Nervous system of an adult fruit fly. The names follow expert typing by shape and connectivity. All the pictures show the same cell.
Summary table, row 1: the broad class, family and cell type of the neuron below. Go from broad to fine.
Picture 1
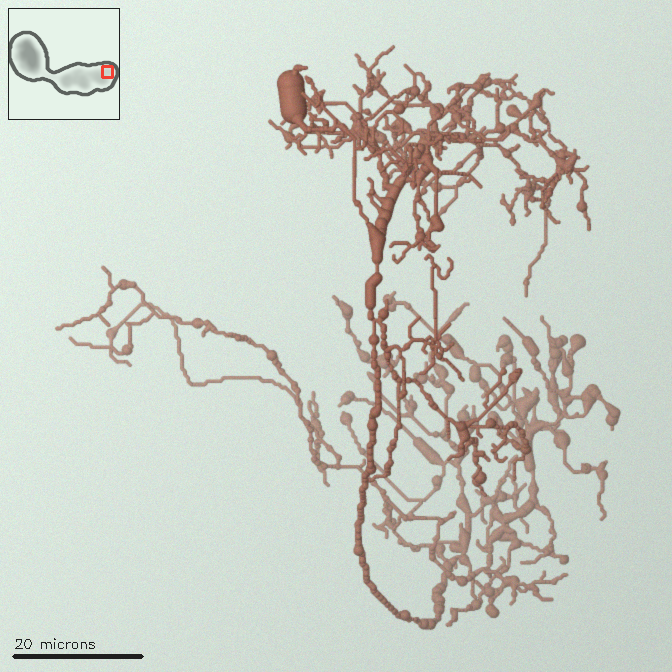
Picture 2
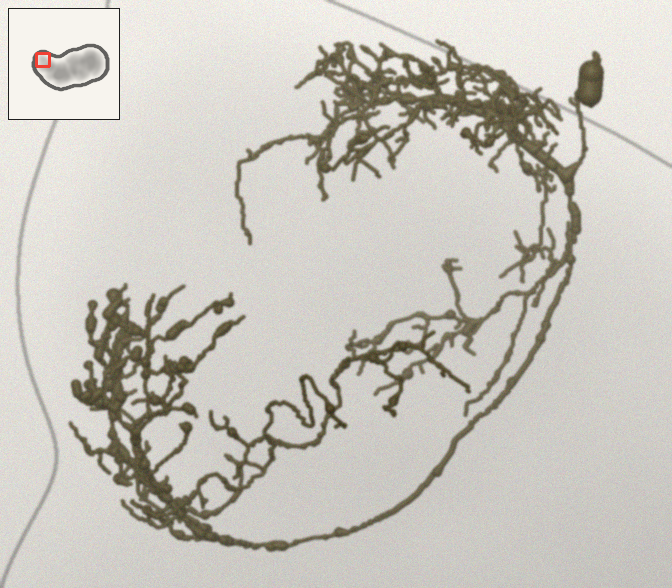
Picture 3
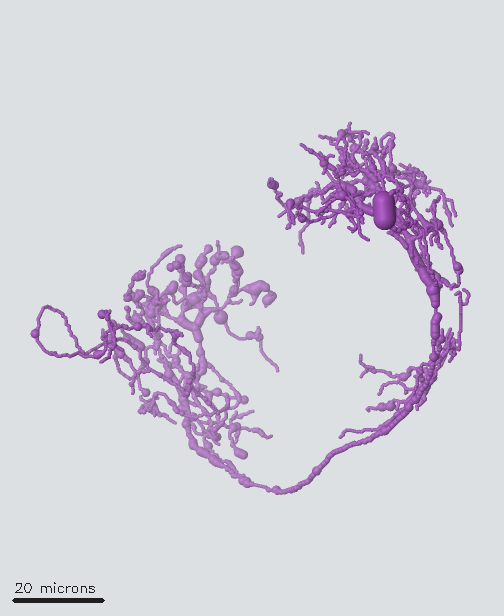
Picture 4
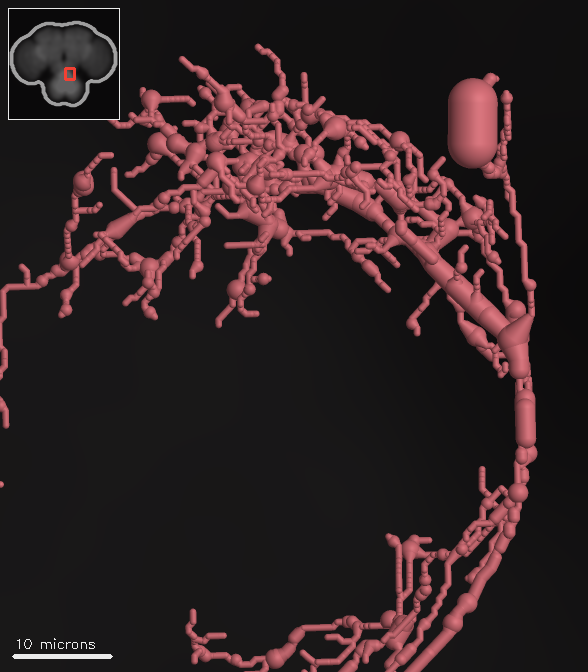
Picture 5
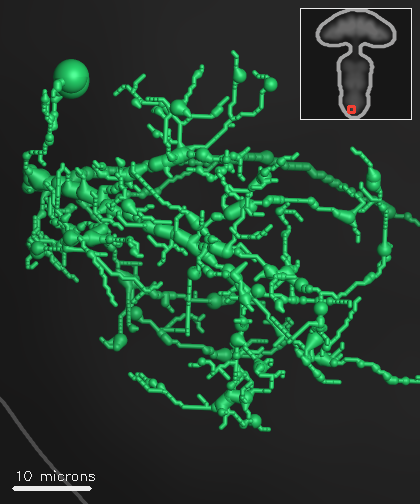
nerve-cord intrinsic neuron; hemilineage 01A; IN01A045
